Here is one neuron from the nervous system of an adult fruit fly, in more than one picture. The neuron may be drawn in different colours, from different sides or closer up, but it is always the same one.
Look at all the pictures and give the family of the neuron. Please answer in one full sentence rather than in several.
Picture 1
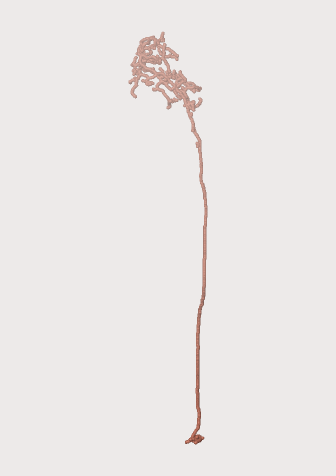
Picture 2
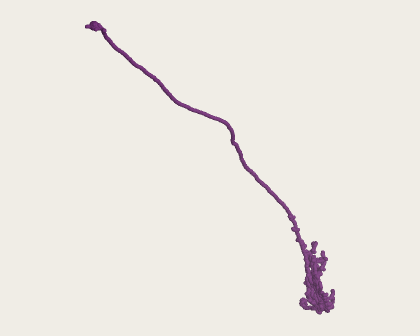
The family assigned to this neuron is hemilineage 27X.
